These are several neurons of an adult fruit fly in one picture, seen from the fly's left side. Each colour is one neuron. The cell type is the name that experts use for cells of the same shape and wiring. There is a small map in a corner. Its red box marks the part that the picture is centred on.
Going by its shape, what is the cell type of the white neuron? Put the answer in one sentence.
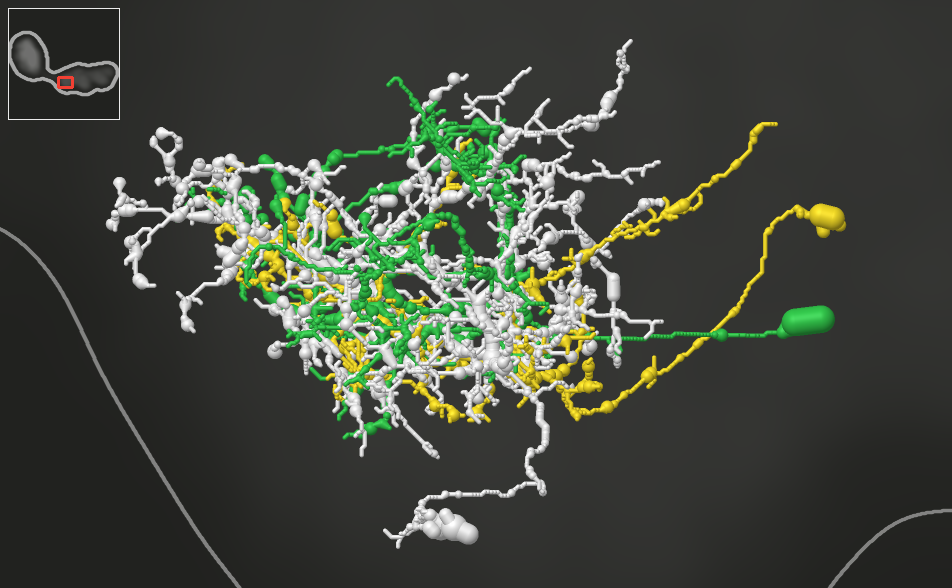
The cell type is IN04B014.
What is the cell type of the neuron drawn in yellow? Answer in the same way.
The cell type is IN20A.22A052.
